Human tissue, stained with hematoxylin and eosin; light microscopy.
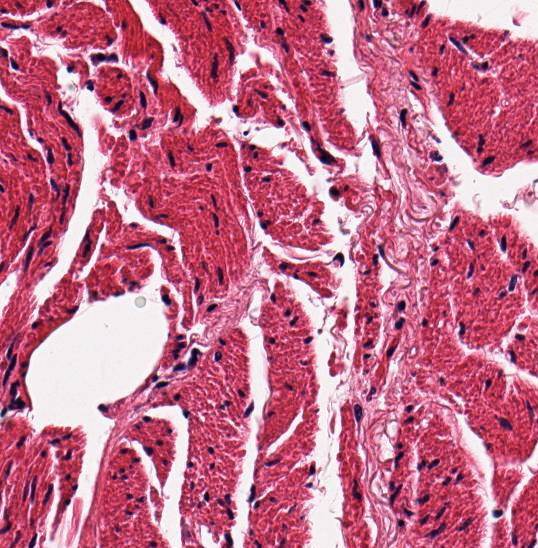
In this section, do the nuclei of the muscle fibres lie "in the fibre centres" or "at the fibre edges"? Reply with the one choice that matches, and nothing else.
In the fibre centres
